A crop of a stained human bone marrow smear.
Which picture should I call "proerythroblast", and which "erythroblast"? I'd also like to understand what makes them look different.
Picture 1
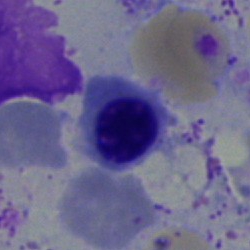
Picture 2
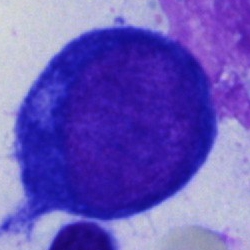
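Take the first picture: that cell is an erythroblast, and the one in the second picture is a proerythroblast. Compare the chromatin first: in the erythroblast it is dense and stains very dark purple-blue through almost all of the nucleus, whereas in the proerythroblast it looks fine and evenly distributed.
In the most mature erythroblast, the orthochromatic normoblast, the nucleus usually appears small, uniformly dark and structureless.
You will find no nucleolus in the erythroblast's nucleus.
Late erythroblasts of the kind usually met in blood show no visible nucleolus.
Look next at the outlines: the erythroblast's is irregular and somewhat angular rather than a smooth circle, while the proerythroblast's is rounded and slightly oval, with a frayed tag of cytoplasm projecting from its lower left. In the erythroblast the rim of cytoplasm is wider on the upper-left side of the nucleus than on the lower-right side. In the proerythroblast a paler zone lies in the cytoplasm on the left side of the cell. Neither cell shows granules: none are visible in the erythroblast, and no distinct ones are seen in the proerythroblast.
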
